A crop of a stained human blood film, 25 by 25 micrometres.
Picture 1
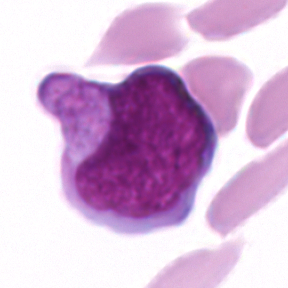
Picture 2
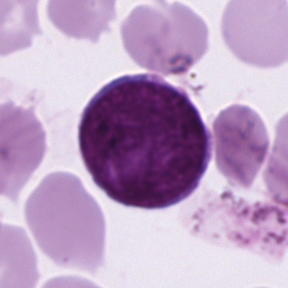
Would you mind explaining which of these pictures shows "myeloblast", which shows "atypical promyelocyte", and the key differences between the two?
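Take picture 1 first: that is the atypical promyelocyte, and picture 2 is the myeloblast. Start with the outlines: the atypical promyelocyte's is irregular, with a rounded bulge jutting out at the upper left, while the myeloblast's is smoothly round, with no projections from its surface. The nuclei differ the same way, since the atypical promyelocyte's has a bumpy, irregular outline with several shallow indentations, but the myeloblast's is round.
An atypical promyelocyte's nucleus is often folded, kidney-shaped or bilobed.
In both cells the nucleus fills most of the space; in the myeloblast it fills about 90% of the cell's area, about 11 micrometres across in a cell about 12 micrometres across. The cytoplasm you can see differs too: in the atypical promyelocyte the bulge is paler than the nucleus, lilac with a fine speckled texture, whereas the myeloblast has only a very thin rim, dark bluish-purple. Some things they share: the chromatin is mottled in both, dark purple and dense in the atypical promyelocyte, darker patches among slightly lighter areas in the myeloblast, and neither shows vacuoles.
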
